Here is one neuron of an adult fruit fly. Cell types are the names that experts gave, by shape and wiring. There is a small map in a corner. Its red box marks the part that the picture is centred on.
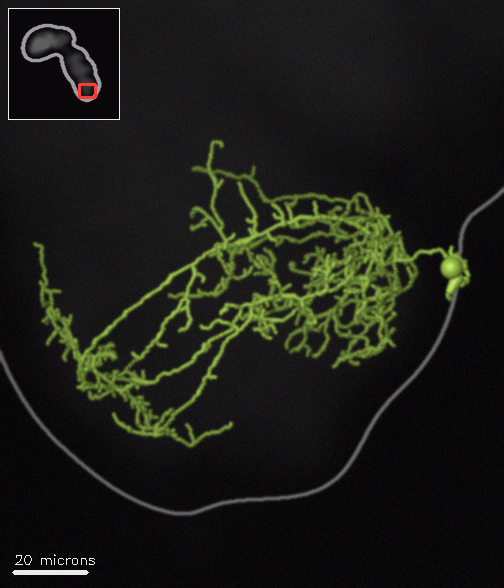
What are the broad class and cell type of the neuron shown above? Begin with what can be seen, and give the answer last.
The cell body can be seen on the right of the picture. From left to right in the picture it spans about 120 microns. Its broad class is nerve-cord intrinsic neuron. The cell type is INXXX181.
